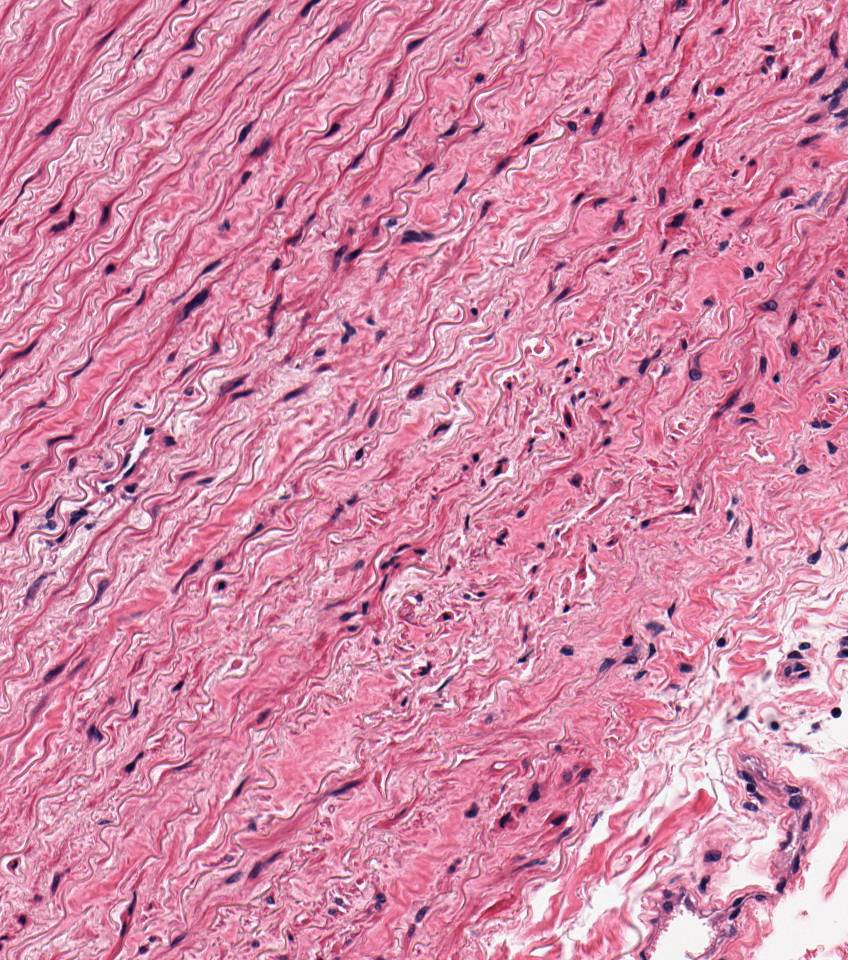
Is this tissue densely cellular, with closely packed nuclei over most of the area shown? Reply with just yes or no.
No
